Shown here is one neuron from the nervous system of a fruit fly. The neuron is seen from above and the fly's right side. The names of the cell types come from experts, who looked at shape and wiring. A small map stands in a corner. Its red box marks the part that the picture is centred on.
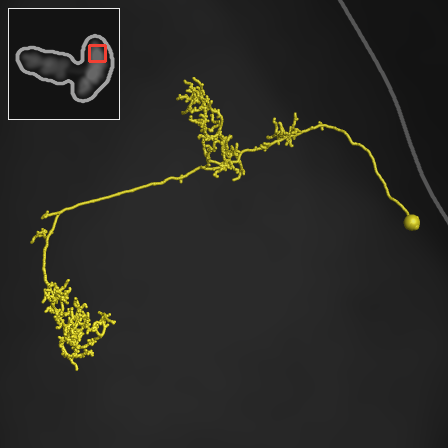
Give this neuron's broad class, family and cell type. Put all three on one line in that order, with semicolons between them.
optic-lobe intrinsic neuron; TmY; TmY21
